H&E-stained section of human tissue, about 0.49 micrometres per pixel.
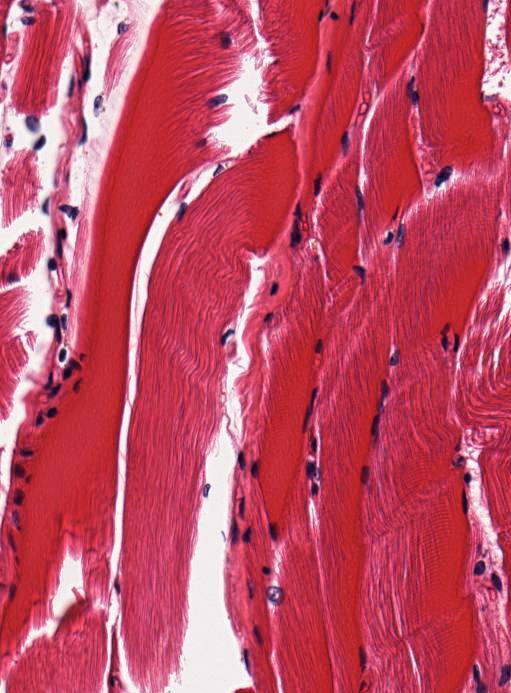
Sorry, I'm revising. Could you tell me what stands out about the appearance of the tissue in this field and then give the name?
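Long muscle fibres lie side by side, running roughly from the top to the bottom of the field. Their dark nuclei sit at the edges of the fibres, not in the centres. The fibre cytoplasm stains deep red with eosin. One broad fibre in the left half stains darker red and more uniformly, with fainter striations than the fibres beside it. The tissue is skeletal muscle.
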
